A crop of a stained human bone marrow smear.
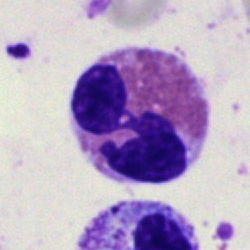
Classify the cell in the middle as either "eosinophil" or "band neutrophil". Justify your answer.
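Eosinophil. Deciding point: the nucleus is in two lobes, one at the upper left, the other at the lower right.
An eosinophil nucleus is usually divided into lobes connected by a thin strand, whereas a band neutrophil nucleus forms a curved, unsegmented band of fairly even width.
Cytoplasm pink, filled with many pinkish granules, most plentiful in the upper right of the cell.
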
